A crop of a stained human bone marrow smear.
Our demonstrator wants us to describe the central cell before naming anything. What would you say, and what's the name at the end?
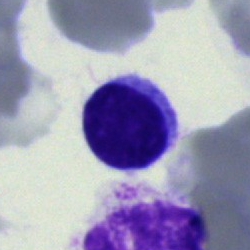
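Look first at the outline: it is round and smooth. The chromatin inside is dense and stains dark purple. Around the nucleus, the cytoplasm makes only a very thin rim, which you can see best at the upper right of the cell. This is a lymphocyte.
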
